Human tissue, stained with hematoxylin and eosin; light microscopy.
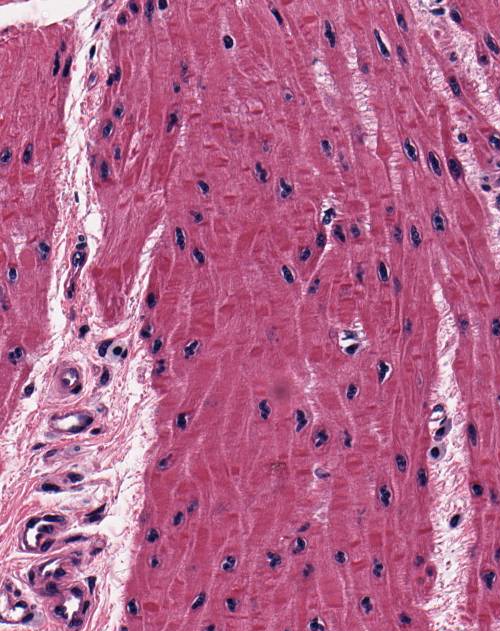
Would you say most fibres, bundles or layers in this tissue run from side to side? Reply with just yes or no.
No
